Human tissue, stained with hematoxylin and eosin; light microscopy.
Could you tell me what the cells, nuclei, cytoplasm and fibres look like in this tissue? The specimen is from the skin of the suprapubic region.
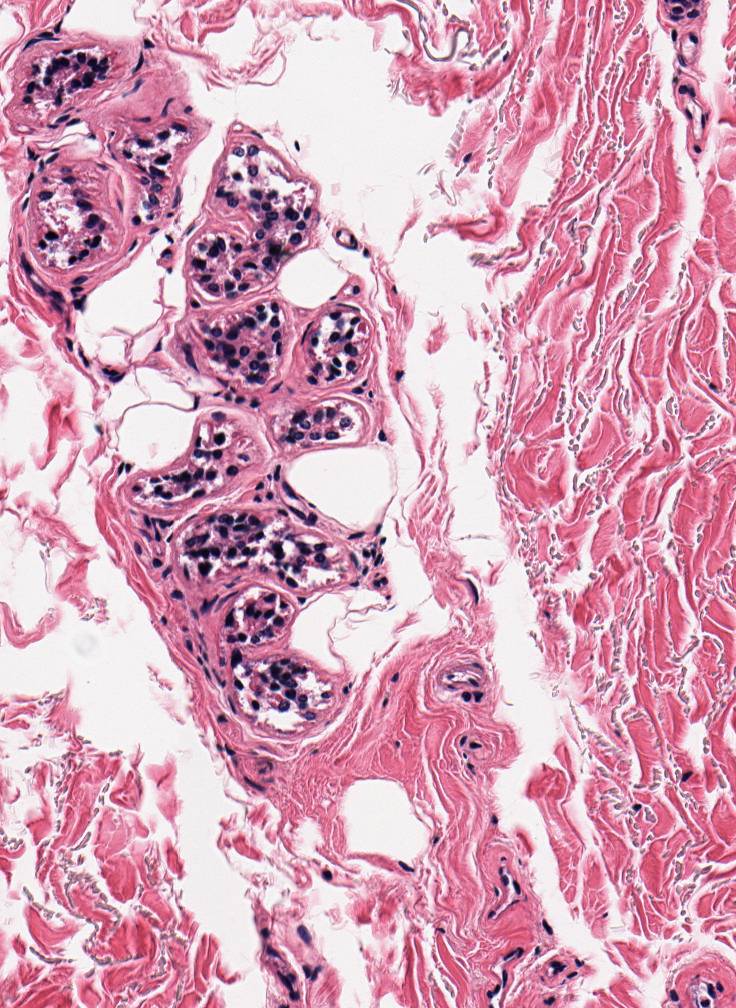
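In the left-centre I see a compact lobule of closely packed round to oval tubular profiles. Each has a thin pink fibrous rim and a lining of cuboidal cells with round, dark nuclei. Toward the centres, many of those cells have pale, vacuolated cytoplasm.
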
